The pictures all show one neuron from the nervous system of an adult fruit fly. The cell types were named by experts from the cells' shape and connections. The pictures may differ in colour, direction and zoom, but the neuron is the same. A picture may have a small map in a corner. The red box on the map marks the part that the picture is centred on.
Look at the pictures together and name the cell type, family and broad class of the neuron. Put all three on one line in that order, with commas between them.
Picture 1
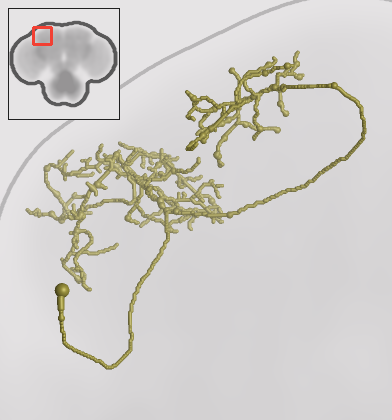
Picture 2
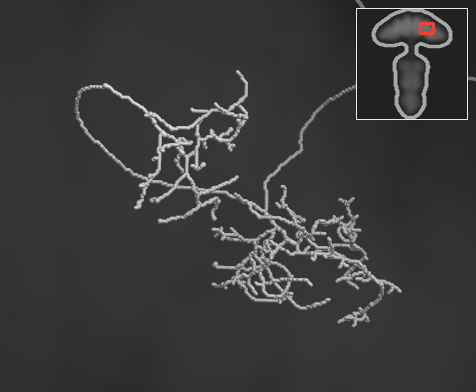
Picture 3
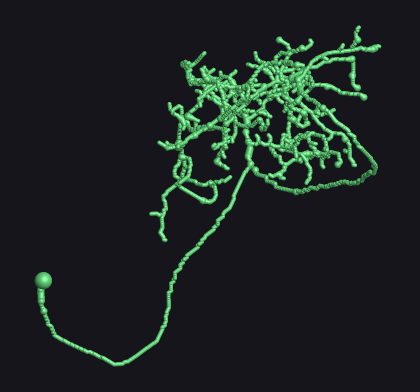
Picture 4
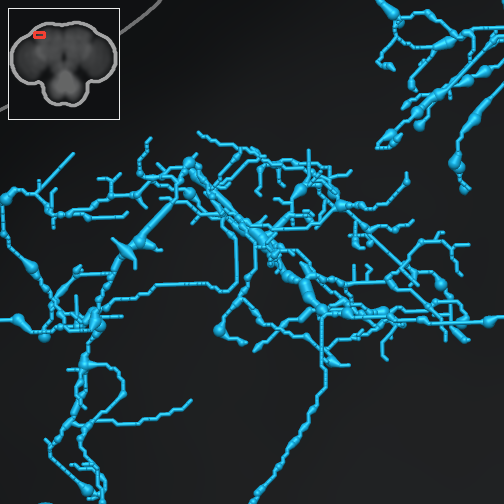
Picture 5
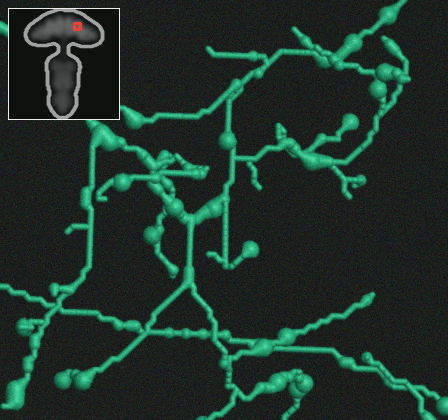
LHAV6a1, hemilineage LHa1, central-brain intrinsic neuron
